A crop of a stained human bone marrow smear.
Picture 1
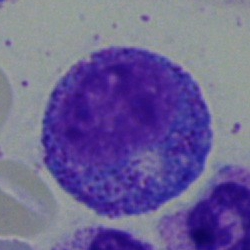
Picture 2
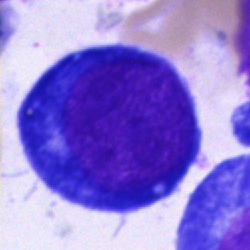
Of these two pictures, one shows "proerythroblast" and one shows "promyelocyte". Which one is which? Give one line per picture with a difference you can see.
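In picture 1 we see a promyelocyte: Many purple granules are scattered through the cytoplasm and over the nucleus.
In picture 2 we see a proerythroblast: No granules can be seen in the cytoplasm.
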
